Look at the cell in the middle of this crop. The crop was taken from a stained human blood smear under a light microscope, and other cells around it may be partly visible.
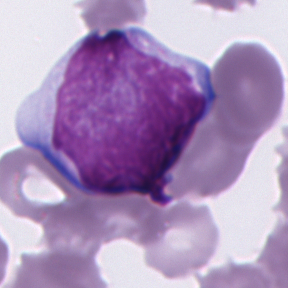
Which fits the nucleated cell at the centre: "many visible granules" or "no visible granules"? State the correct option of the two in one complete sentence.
It is a cytoplasm without any visible granules that this cell has.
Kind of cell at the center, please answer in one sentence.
This particular crop is centered on a myeloblast.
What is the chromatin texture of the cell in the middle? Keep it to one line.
Heads up, the chromatin is fine with no coarse clumps in it.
